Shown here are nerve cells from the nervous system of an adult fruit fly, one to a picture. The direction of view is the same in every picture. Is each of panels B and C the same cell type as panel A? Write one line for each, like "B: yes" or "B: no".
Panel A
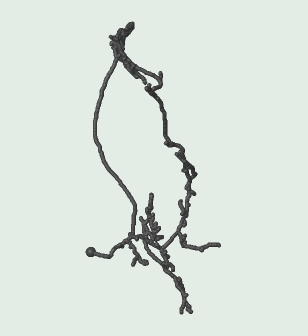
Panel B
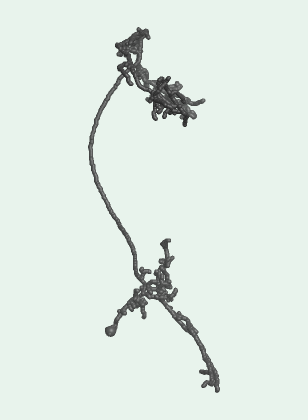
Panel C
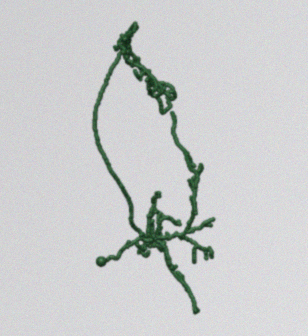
B: no
C: yes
